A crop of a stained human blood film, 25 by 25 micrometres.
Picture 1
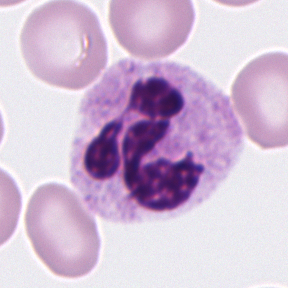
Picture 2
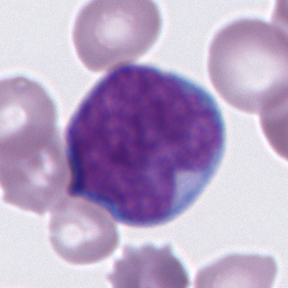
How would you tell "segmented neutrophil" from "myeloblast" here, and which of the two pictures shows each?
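The first picture holds the segmented neutrophil; the second, a myeloblast. The neutrophil's nucleus is divided into several separate lobes, its chromatin dark purple and coarsely clumped, with no visible nucleoli.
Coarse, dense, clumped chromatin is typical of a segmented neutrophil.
Its cytoplasm is plentiful, pale lilac-pink and filled with fine lilac granules.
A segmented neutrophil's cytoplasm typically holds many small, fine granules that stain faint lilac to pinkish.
The myeloblast's cytoplasm, by contrast, forms only a thin deep blue rim around the nucleus, with no visible granules.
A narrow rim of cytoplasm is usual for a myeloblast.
Its nucleus fills about 80% of the cell's area and has a shallow notch at its lower right, beside which lies a pale, almost colourless patch of cytoplasm. In outline, the neutrophil is roughly round and smooth, about 15 micrometres across, while the myeloblast is roughly round with a few blunt corners.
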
